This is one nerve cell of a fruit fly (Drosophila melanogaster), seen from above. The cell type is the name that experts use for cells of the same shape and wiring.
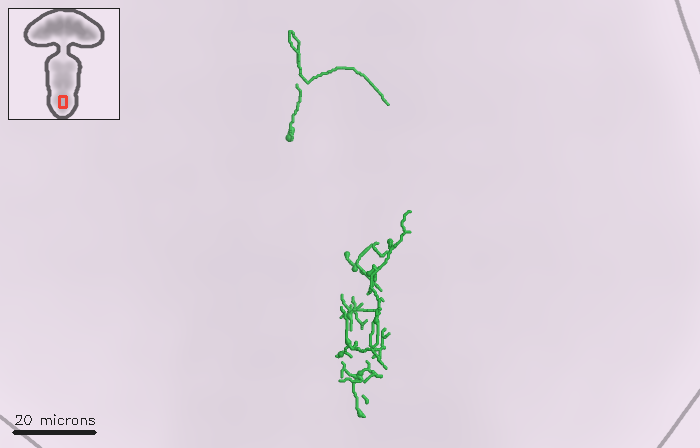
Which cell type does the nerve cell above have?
IN14A121_a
